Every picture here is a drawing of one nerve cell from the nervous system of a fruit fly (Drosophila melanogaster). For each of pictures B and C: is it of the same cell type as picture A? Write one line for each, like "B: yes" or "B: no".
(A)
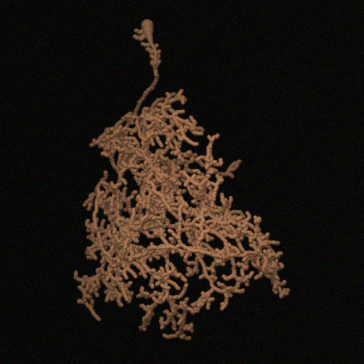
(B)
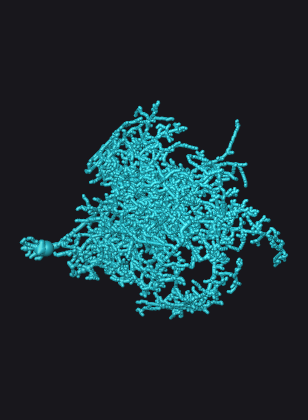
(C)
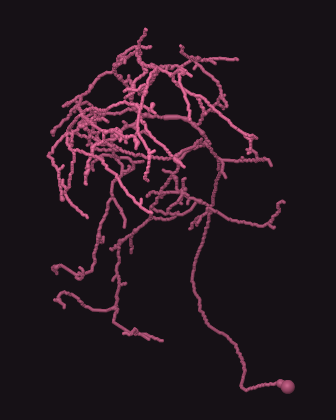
B: yes
C: no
